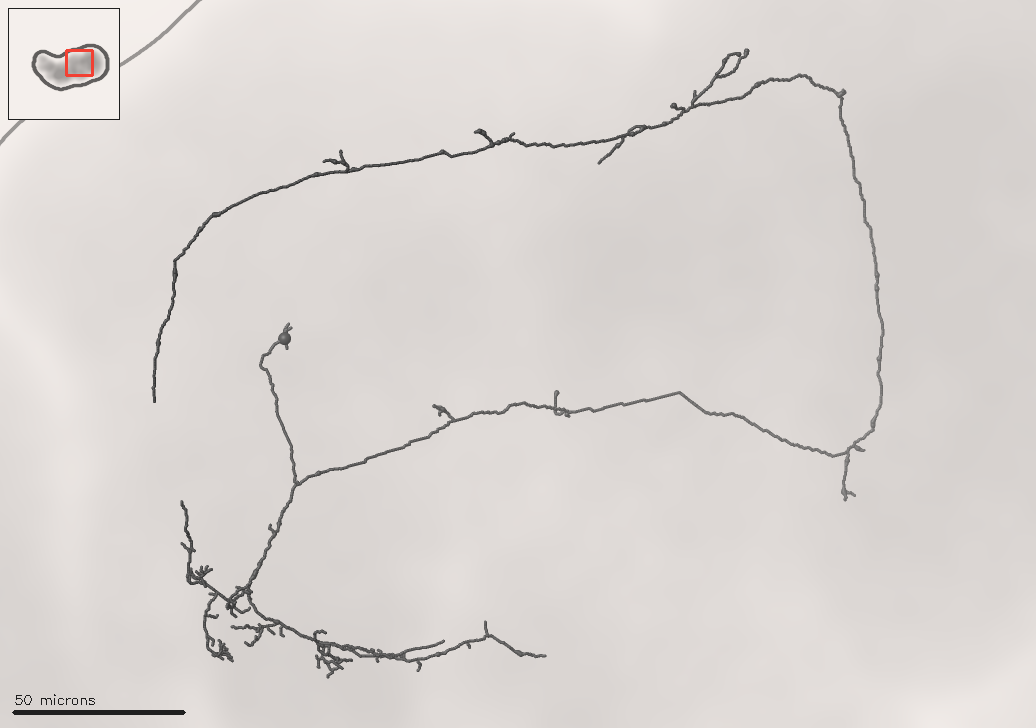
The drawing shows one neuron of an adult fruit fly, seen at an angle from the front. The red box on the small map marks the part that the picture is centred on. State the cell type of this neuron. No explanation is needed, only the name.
WED143_c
